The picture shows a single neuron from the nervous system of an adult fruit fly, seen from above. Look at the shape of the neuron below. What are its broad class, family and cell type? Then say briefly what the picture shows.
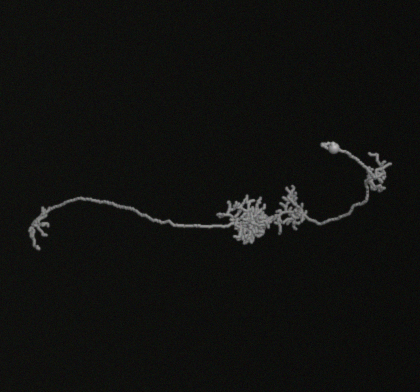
It is a central-brain intrinsic neuron. Its family is called class CX. The cell type is PFR_a. Its cell body lies on the right of the picture. Dozens of branch ends can be seen.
